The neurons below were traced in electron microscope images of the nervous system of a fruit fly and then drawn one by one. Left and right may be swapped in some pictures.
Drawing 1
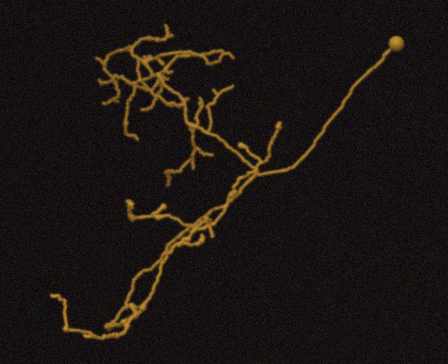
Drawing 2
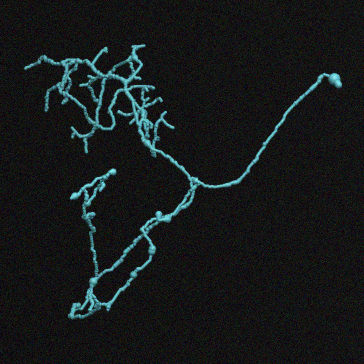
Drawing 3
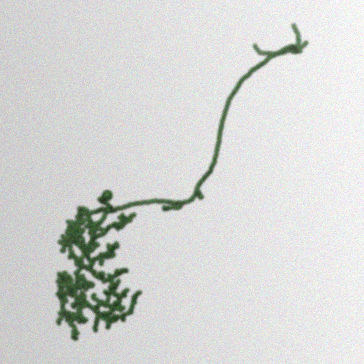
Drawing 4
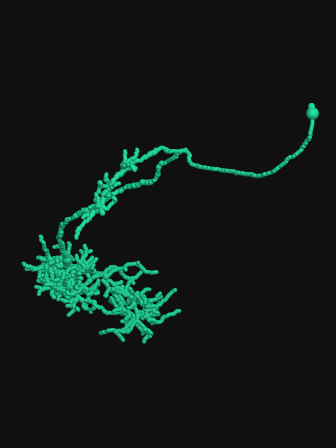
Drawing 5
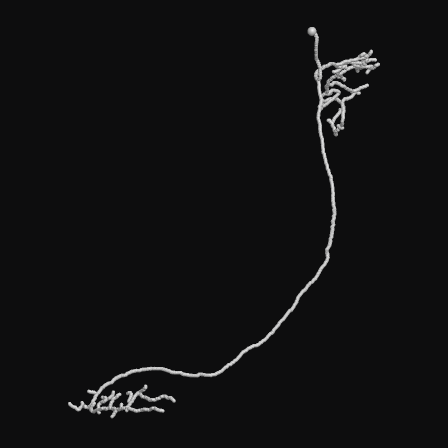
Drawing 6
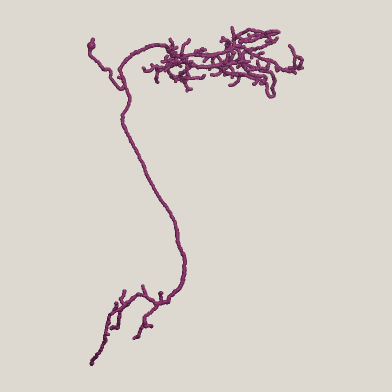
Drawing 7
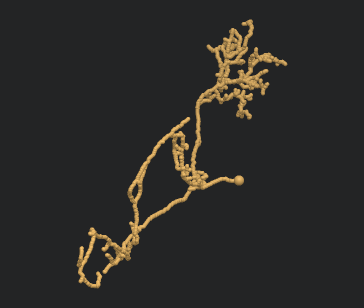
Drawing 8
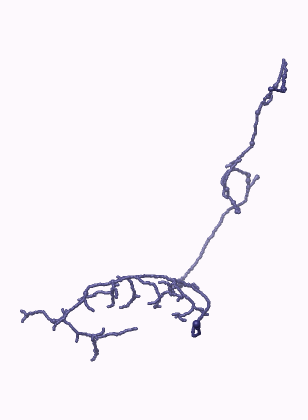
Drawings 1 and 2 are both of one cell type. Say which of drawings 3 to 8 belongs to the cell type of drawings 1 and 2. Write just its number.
8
